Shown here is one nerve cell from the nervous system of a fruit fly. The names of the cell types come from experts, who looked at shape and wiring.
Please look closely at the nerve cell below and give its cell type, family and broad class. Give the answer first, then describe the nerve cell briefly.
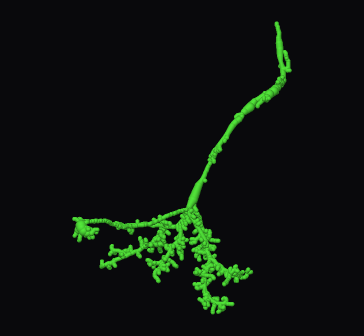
The cell type is PSI. The family is hemilineage 18B. This is an efferent neuron of the nerve cord. In this view it is taller than it is wide.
